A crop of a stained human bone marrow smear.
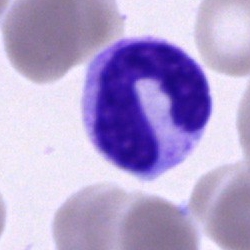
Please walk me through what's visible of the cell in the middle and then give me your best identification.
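In this example the cell has a round, smooth outline. Its nucleus is bent into a thick curved band that wraps around a pale central area, and the gap in the curve opens toward the lower right of the cell. Along the left edge, the cytoplasm forms only a thin rim beside the nucleus. This is a band neutrophil.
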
